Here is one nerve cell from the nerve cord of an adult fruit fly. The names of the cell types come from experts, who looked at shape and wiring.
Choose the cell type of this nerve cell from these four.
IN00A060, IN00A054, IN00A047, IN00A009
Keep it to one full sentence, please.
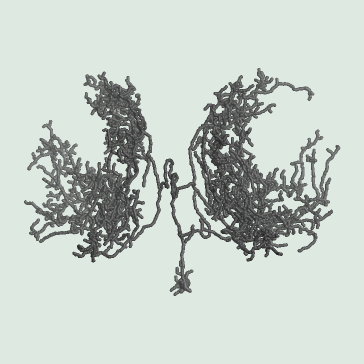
Belonging to the cell type IN00A009 is this nerve cell.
